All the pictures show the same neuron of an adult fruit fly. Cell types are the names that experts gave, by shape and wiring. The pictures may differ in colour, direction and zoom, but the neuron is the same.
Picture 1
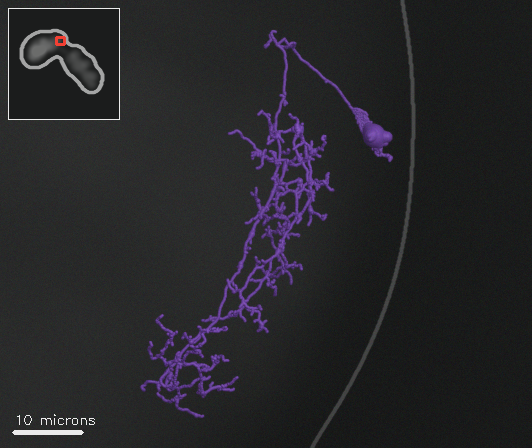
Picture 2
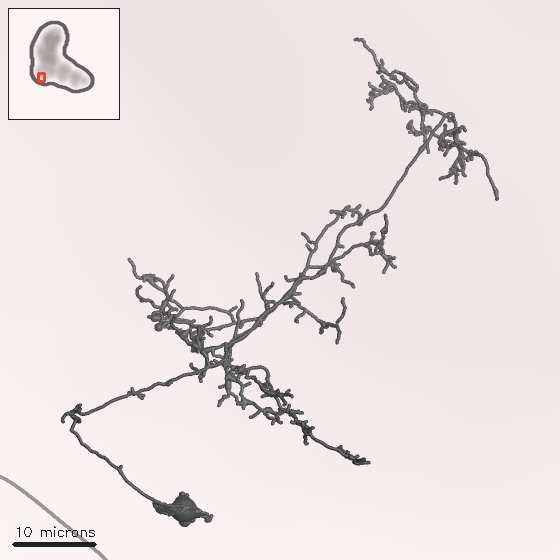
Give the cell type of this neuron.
Mi10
